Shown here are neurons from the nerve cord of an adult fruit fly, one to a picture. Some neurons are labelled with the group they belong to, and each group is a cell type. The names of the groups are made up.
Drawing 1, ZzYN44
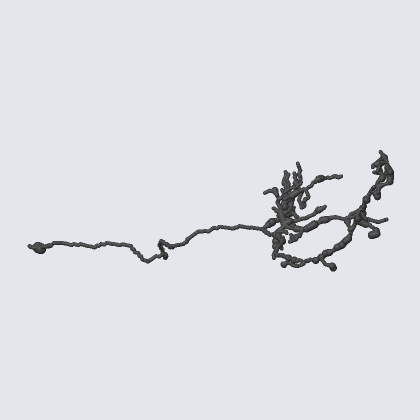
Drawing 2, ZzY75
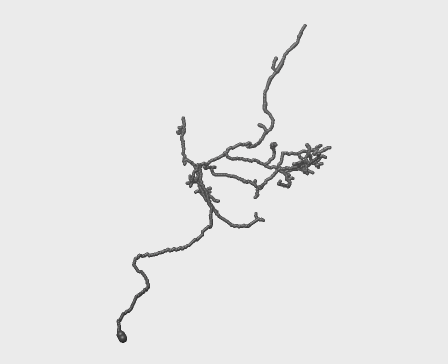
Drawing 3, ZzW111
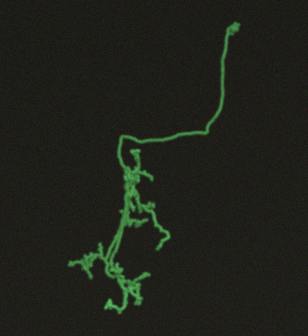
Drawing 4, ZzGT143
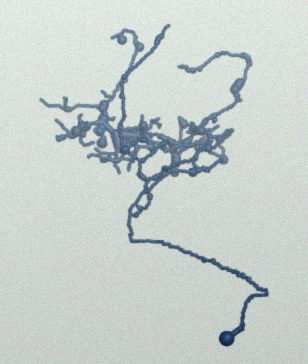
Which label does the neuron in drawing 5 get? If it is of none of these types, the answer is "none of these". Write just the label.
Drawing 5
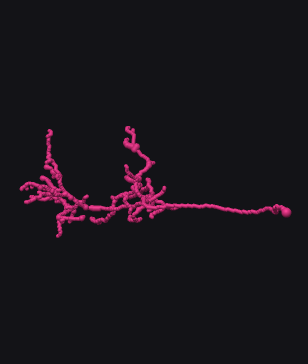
ZzGT143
